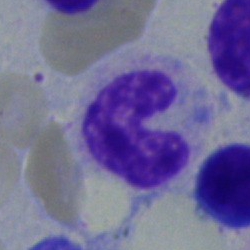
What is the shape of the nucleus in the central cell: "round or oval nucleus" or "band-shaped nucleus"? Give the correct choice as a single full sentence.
What the nucleus forms is a curved band rather than separate lobes.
